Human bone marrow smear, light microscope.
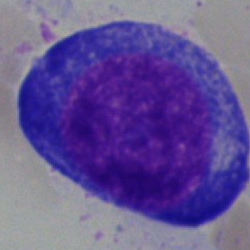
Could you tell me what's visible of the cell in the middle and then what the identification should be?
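Looking at the middle cell, its outline comes across as smooth and oval. The chromatin seems finely stippled and purple. Cytoplasm runs as a complete rim around the nucleus, narrowest just below it. I can't make out any distinct granules in that cytoplasm. So this is a proerythroblast.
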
